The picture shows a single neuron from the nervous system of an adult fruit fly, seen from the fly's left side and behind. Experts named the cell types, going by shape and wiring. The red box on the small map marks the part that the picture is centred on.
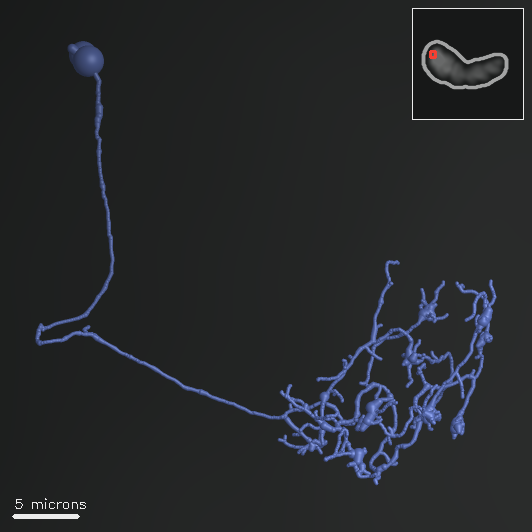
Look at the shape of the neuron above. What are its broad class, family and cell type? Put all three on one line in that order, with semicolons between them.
optic-lobe intrinsic neuron; Cm; Cm4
